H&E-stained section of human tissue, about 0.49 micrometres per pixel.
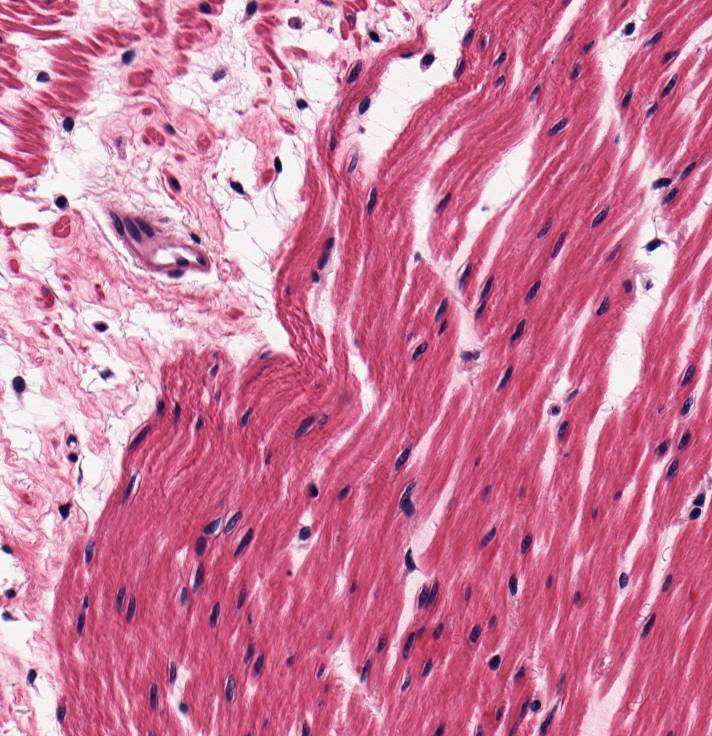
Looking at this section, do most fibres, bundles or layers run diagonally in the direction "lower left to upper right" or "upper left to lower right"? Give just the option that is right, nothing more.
Lower left to upper right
